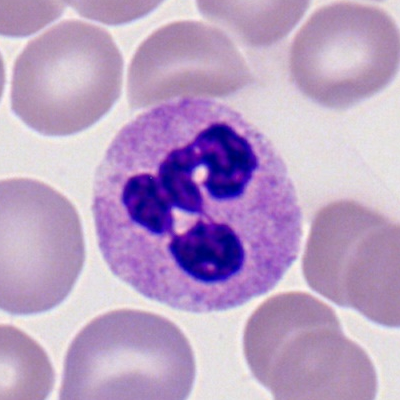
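Segmented neutrophil, the cell in the middle of this stained blood smear. Notice first how round and smooth its outline is. Its chromatin is dark purple and gathered into coarse clumps. Around that, this segmented neutrophil has plenty of cytoplasm, pale pinkish-lilac in colour. Look closely and you will find the cytoplasm filled with fine, faint lilac granules.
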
